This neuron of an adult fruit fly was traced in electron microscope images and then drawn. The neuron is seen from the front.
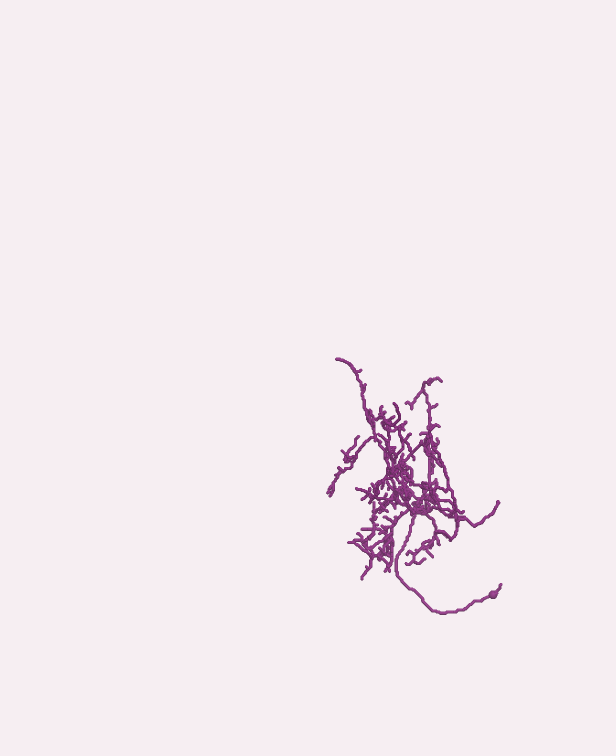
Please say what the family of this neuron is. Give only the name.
hemilineage 20A.22A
